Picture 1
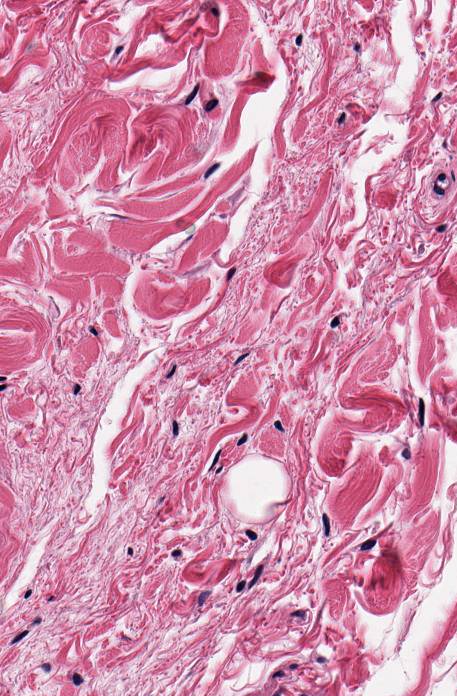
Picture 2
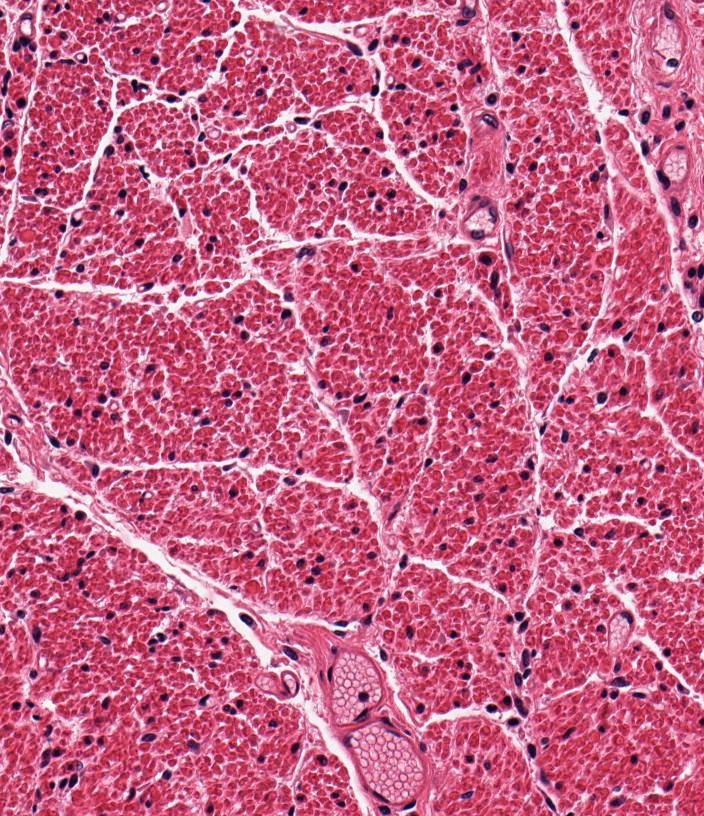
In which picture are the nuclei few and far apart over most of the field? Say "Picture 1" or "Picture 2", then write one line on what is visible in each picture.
Picture 1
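Picture 1: The nuclei are sparse, small, dark and mostly elongated, lying singly between the bundles.
Picture 2: The whole field is filled by bundles of densely packed small eosinophilic cells separated by thin septa.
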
